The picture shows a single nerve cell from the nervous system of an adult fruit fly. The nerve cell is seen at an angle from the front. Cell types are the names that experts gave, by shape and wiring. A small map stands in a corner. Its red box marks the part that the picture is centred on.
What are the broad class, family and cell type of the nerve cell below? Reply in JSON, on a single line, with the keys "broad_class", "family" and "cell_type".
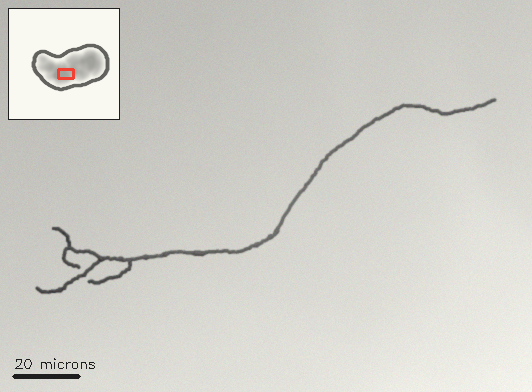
{"broad_class": "sensory neuron entering the nerve cord", "family": "class gustatory", "cell_type": "WG1"}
